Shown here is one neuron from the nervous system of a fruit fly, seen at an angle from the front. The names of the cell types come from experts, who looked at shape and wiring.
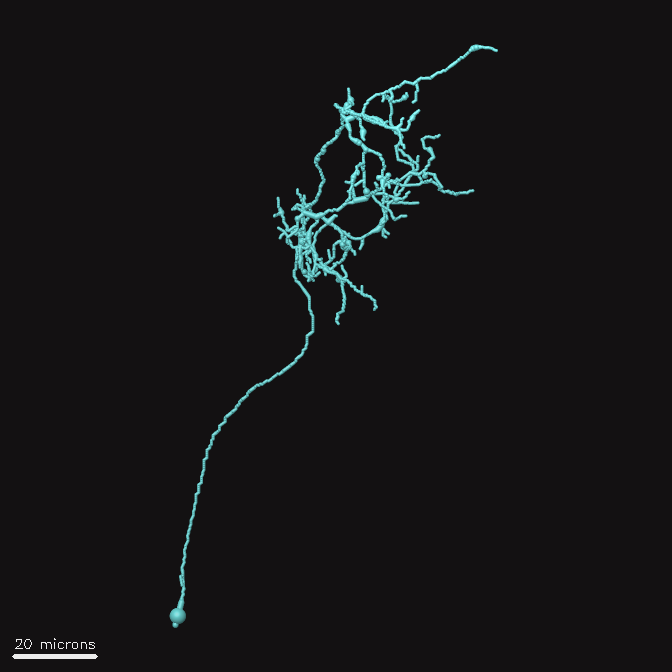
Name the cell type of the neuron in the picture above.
LHAV2a2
